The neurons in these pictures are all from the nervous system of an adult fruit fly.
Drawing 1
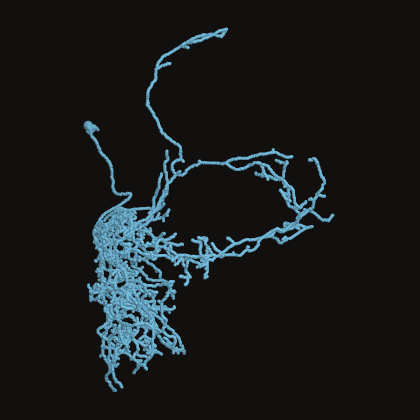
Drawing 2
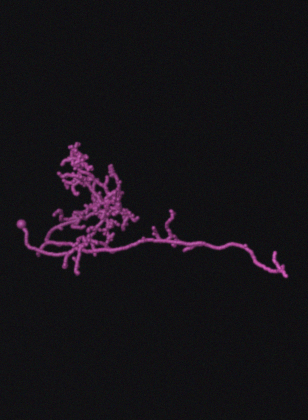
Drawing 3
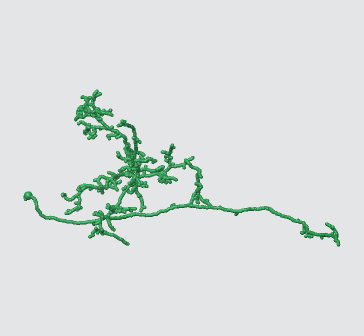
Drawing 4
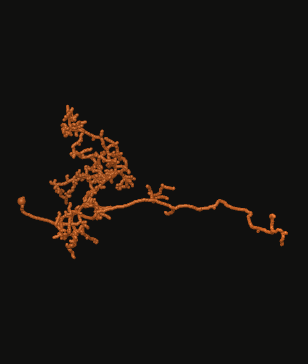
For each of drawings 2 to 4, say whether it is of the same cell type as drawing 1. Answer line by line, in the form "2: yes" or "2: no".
2: no
3: no
4: no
